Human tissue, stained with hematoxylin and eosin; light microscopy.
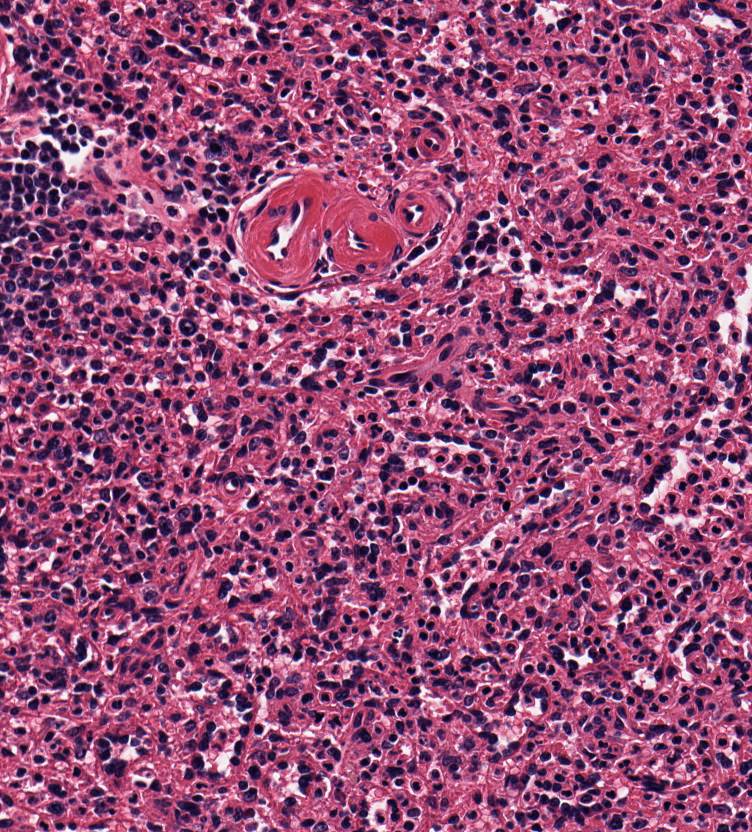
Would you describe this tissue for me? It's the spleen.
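Near the top centre there's a small cluster of vessels with thick, homogeneous, bright pink walls. The upper left edge is a denser, darker patch of mostly small, round, dark-staining cells with scant cytoplasm. Thin pink fibrillary strands run between the cells, outlining irregular cords, and small irregular empty slit-like spaces are scattered, more toward the right.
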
